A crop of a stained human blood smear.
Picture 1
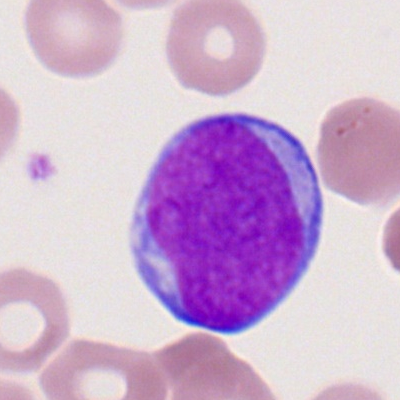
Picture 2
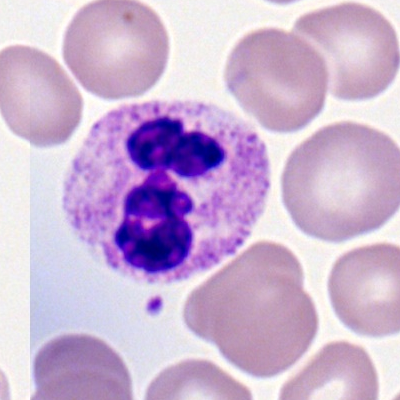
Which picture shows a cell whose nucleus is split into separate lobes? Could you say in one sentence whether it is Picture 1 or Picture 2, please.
For the cell in Picture 2, the nucleus is divided into lobes.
